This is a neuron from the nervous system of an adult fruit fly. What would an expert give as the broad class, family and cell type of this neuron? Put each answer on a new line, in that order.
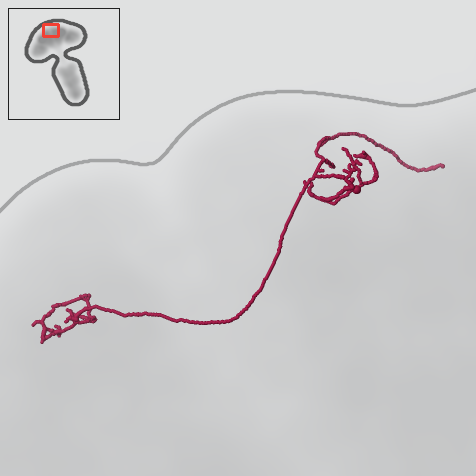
sensory neuron entering the brain
class olfactory
ORN_D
